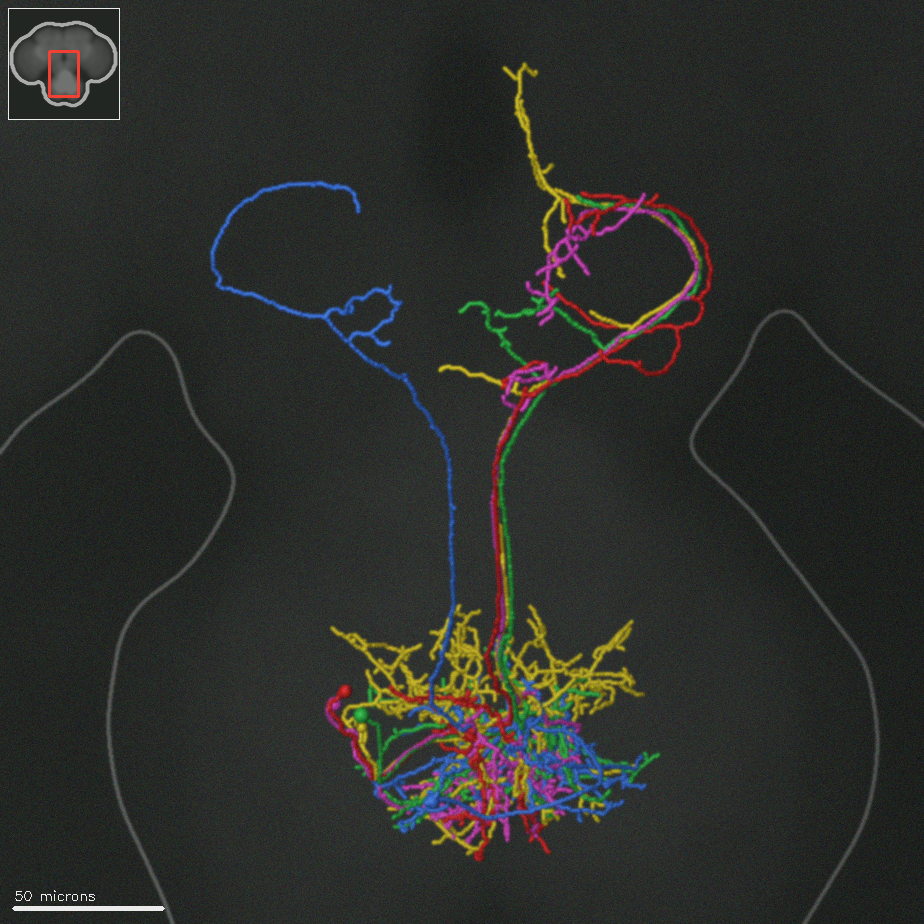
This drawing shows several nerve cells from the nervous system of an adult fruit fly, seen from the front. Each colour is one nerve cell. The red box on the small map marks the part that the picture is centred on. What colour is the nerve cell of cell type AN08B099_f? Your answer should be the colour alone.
green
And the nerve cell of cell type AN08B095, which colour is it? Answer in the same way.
magenta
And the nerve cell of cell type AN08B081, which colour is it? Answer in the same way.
blue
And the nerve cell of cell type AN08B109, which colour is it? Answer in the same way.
red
